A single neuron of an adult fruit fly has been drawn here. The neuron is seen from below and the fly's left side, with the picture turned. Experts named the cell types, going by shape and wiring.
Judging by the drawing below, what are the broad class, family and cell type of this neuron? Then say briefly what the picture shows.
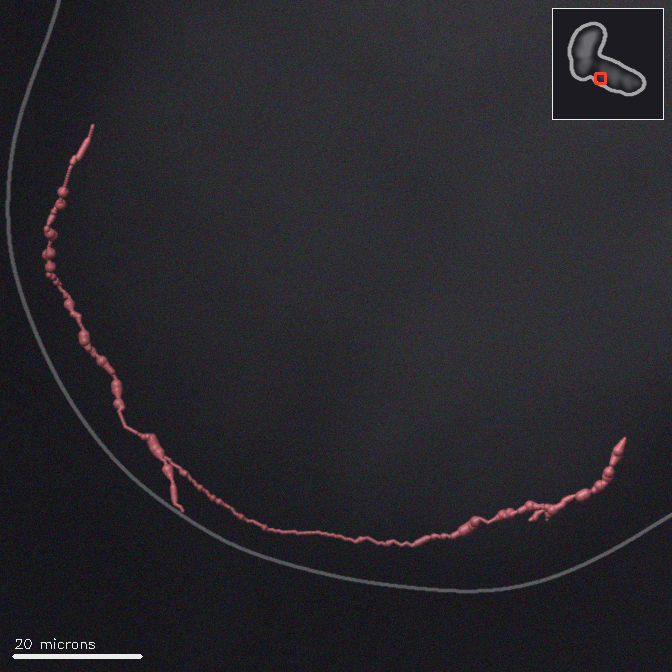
It is a sensory neuron entering the nerve cord. The name of its family is class mechanosensory tactile. It is of cell type SNta32. It is in the nerve cord and does not reach the brain. No cell body is drawn. By the scale bar it is about 90 microns wide in this view.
